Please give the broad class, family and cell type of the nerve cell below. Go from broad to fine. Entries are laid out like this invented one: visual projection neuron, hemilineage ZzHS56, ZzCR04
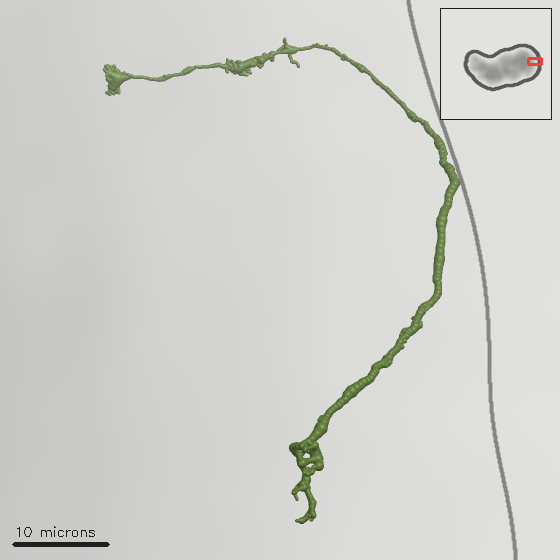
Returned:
optic-lobe intrinsic neuron, L, L4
